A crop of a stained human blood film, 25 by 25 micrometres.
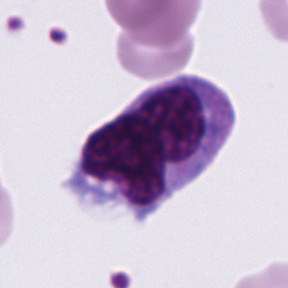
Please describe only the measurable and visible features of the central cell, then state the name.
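The cell is an elongated oval of about 16 by 10 micrometres, its long axis running from lower left to upper right. Its nucleus, about 12 by 8 micrometres and filling about 60% of the cell's area, is irregular and deeply indented, so that it looks folded into lobes. The chromatin is dark purple and clumped, with paler spaces between the clumps. At the lower-left edge the cell ends in a ragged fringe of fine pale-blue projections. This is a monocyte.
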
